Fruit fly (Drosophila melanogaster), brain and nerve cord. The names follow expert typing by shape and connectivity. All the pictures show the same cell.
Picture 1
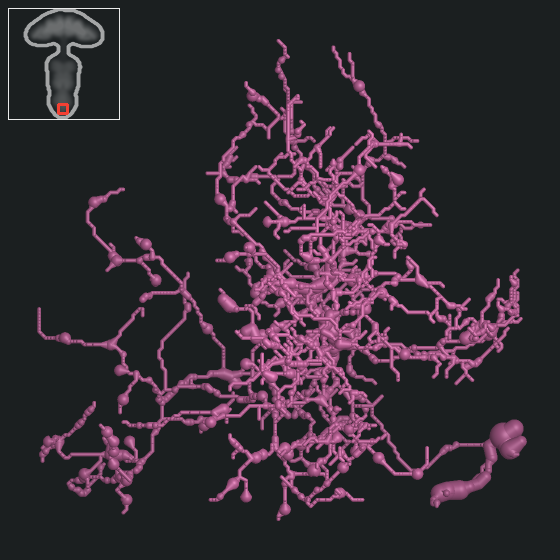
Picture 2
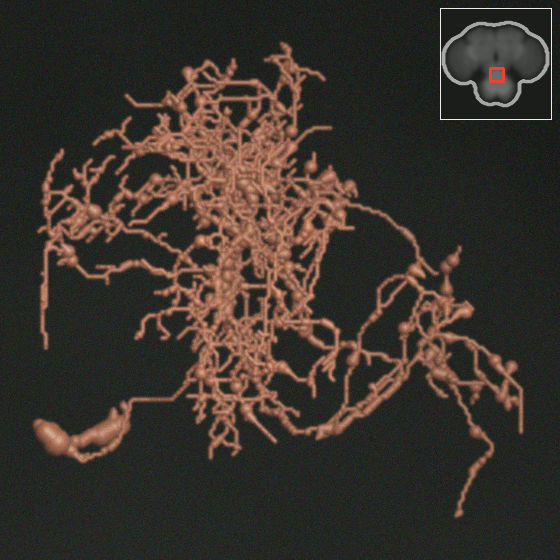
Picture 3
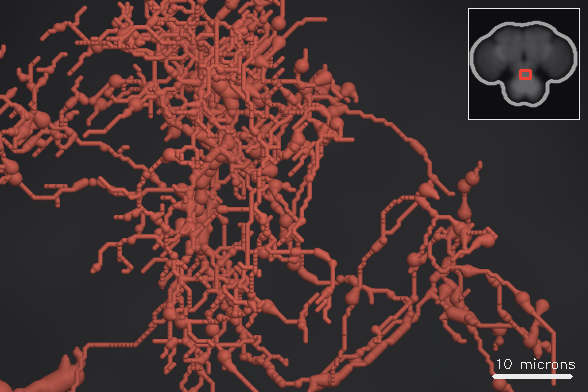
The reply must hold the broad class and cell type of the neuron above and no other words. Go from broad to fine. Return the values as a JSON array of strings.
["nerve-cord intrinsic neuron", "INXXX320"]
